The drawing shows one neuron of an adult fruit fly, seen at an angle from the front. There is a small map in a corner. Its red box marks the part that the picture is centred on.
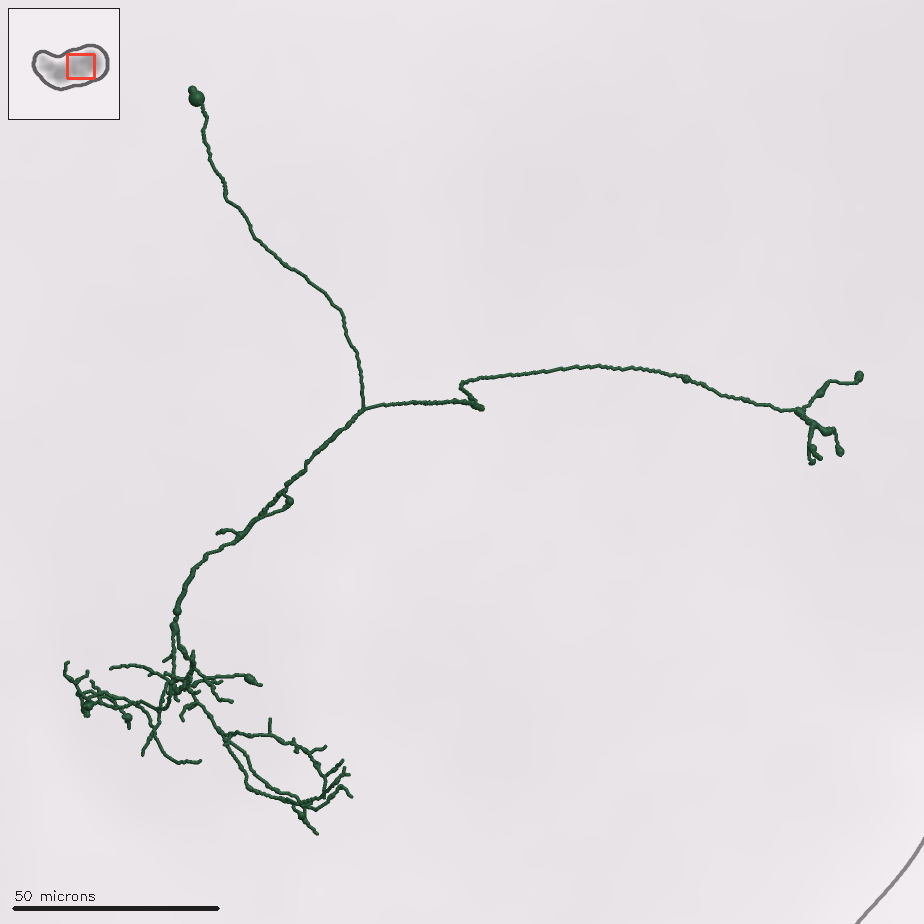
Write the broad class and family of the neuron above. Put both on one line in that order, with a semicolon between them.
central-brain intrinsic neuron; hemilineage DM6_central1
